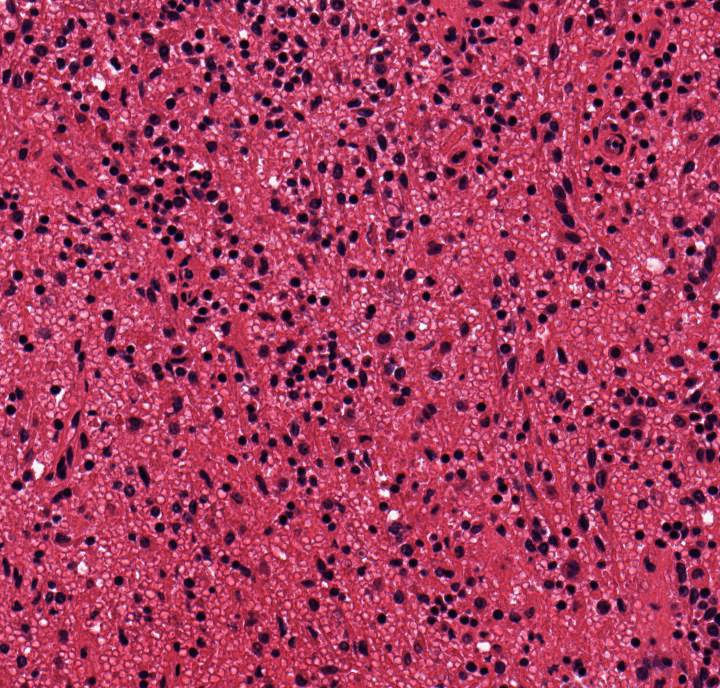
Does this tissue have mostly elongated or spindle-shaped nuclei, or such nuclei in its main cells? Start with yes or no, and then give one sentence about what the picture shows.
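No. Most nuclei are small, round and dark-staining, lying singly and spread across the field.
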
